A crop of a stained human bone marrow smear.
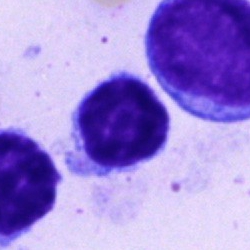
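Lymphocyte in the centre of the field. Its chromatin is dense and stains deep purple. The scant, pale blue cytoplasm is most visible at the lower left of the nucleus, where the cell edge is ragged with small bleb-like bulges.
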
